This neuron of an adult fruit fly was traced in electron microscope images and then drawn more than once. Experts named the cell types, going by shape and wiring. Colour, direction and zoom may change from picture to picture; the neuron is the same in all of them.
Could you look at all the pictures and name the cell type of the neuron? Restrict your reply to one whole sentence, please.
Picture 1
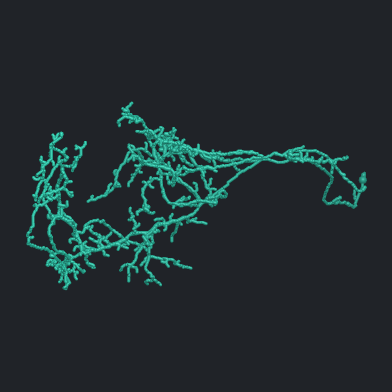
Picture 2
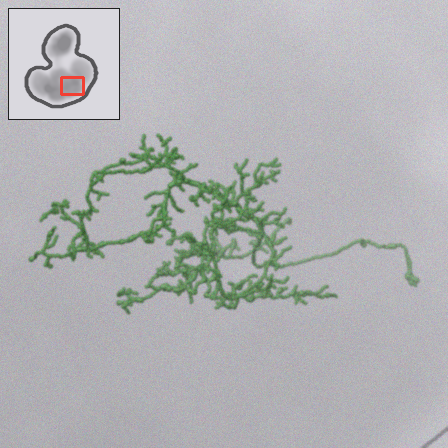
Classified by cell type, this neuron is CL068.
